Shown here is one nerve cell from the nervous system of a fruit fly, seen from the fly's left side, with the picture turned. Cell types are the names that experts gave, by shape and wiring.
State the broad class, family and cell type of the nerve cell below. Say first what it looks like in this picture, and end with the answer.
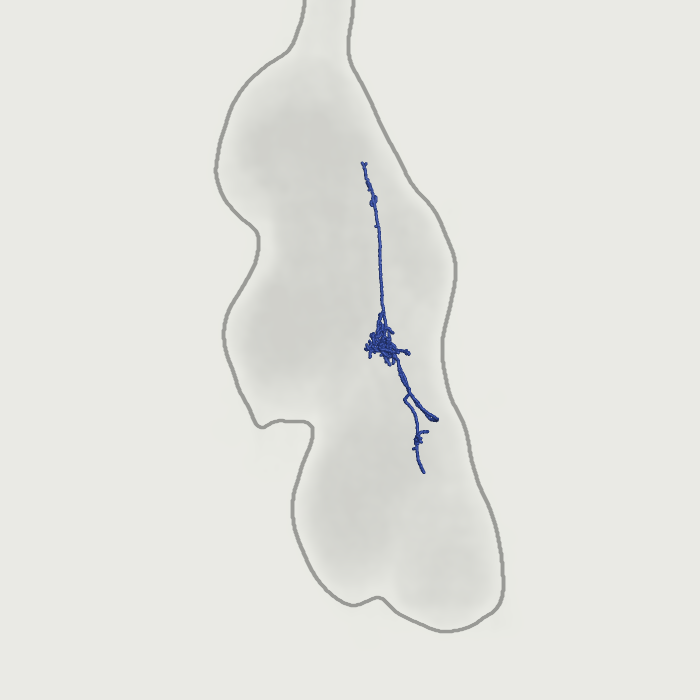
No cell body is drawn. In this view it is more than twice as tall as it is wide. Its broad class is nerve-cord intrinsic neuron. The family is hemilineage 06A. Its cell type is IN06A091.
